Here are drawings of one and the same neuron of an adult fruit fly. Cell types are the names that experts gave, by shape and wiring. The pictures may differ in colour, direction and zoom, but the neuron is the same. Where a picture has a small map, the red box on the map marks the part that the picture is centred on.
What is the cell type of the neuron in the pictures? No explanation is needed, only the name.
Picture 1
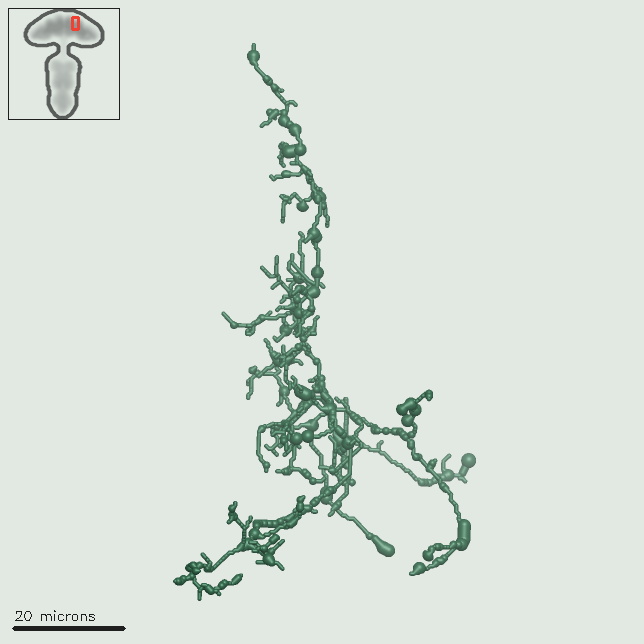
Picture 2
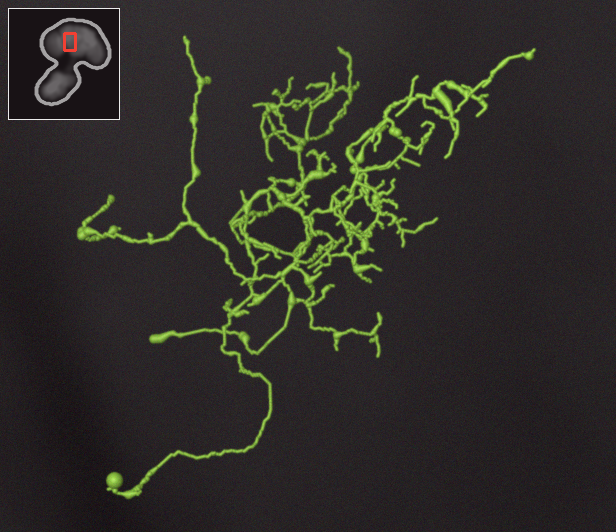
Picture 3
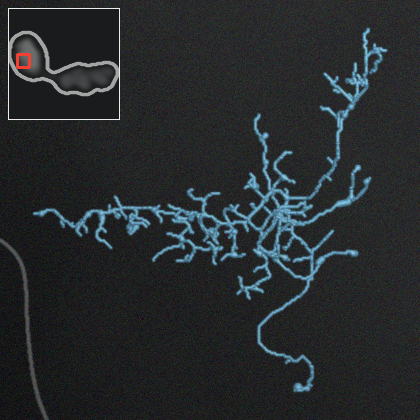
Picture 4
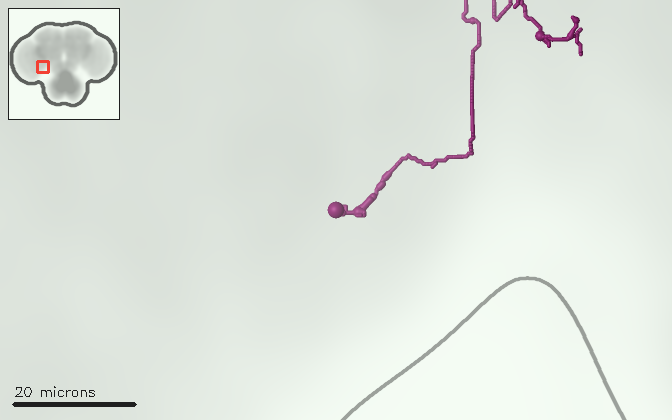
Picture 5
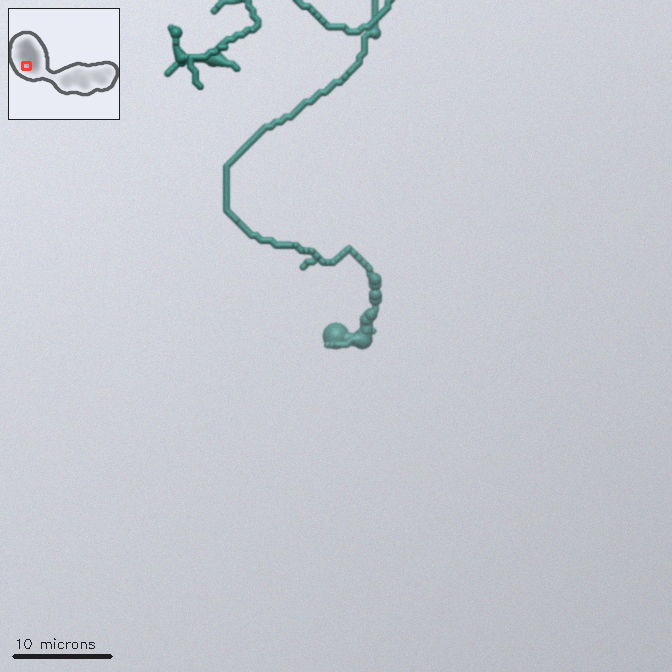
SAD023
